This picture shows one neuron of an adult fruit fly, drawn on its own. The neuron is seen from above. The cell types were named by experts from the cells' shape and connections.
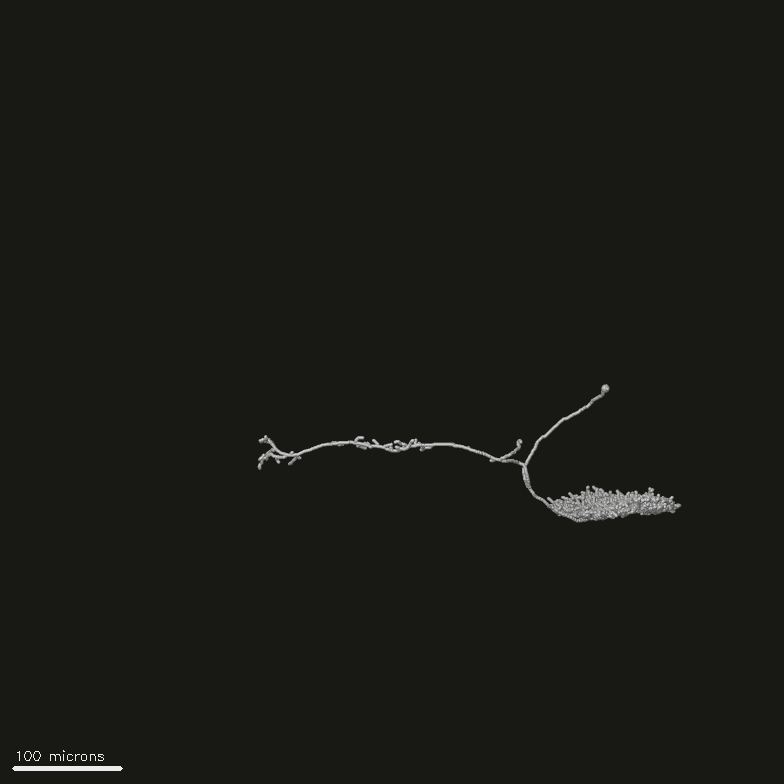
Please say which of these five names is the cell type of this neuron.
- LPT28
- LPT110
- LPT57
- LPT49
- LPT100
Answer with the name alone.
LPT49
